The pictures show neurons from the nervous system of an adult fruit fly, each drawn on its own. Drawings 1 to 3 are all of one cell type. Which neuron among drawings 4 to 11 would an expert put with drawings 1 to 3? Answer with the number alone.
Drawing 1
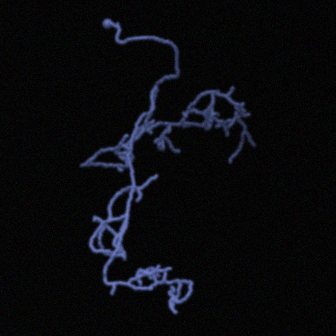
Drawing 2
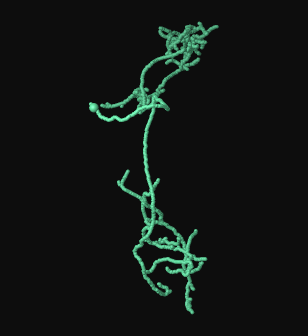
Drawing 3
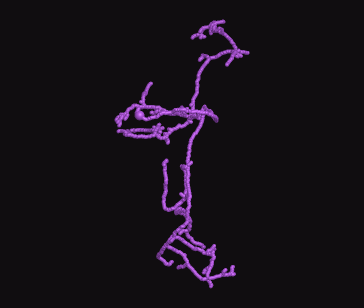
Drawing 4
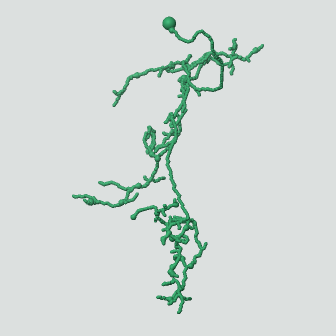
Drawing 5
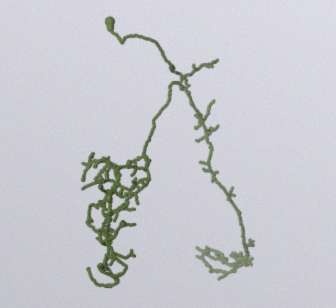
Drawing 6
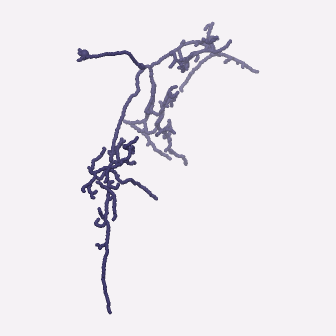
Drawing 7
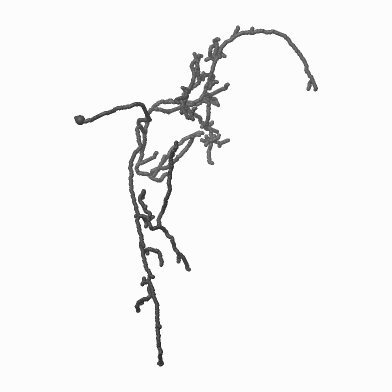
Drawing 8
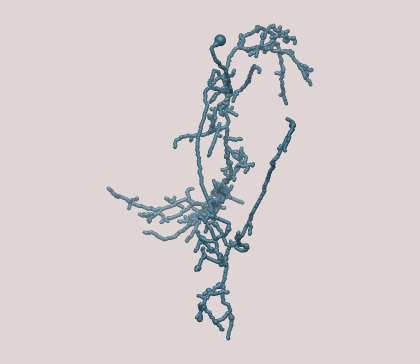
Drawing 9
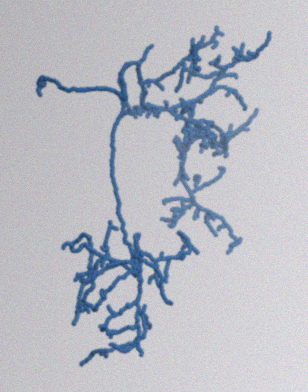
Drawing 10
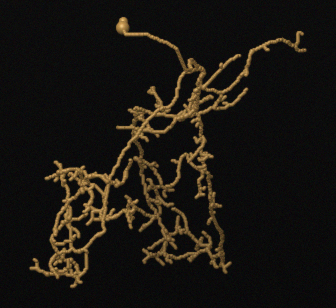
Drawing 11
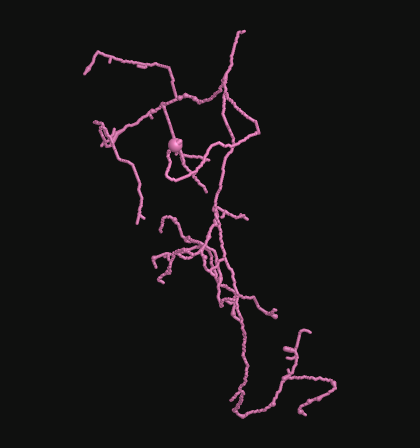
11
